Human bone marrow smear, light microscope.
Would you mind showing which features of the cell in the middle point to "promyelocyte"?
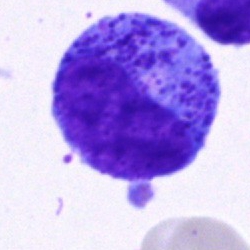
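In this promyelocyte, the nucleus lies off-centre and fills the lower left part of the cell. Its chromatin stains dark purple. The cytoplasm in the upper right is pale blue, and dark purple granules are scattered through it.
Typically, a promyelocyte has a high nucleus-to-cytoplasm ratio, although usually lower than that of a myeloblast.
A nucleus filling the lower left part, with the cytoplasm in the upper right, fits a high ratio.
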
